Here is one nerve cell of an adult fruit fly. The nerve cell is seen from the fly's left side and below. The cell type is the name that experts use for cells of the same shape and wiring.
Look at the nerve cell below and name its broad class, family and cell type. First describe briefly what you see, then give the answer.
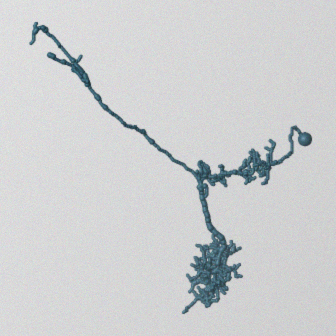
The cell body can be seen on the right of the picture. Dozens of branch ends can be seen. It is an optic-lobe intrinsic neuron. The family is Y. Its cell type is Y3.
